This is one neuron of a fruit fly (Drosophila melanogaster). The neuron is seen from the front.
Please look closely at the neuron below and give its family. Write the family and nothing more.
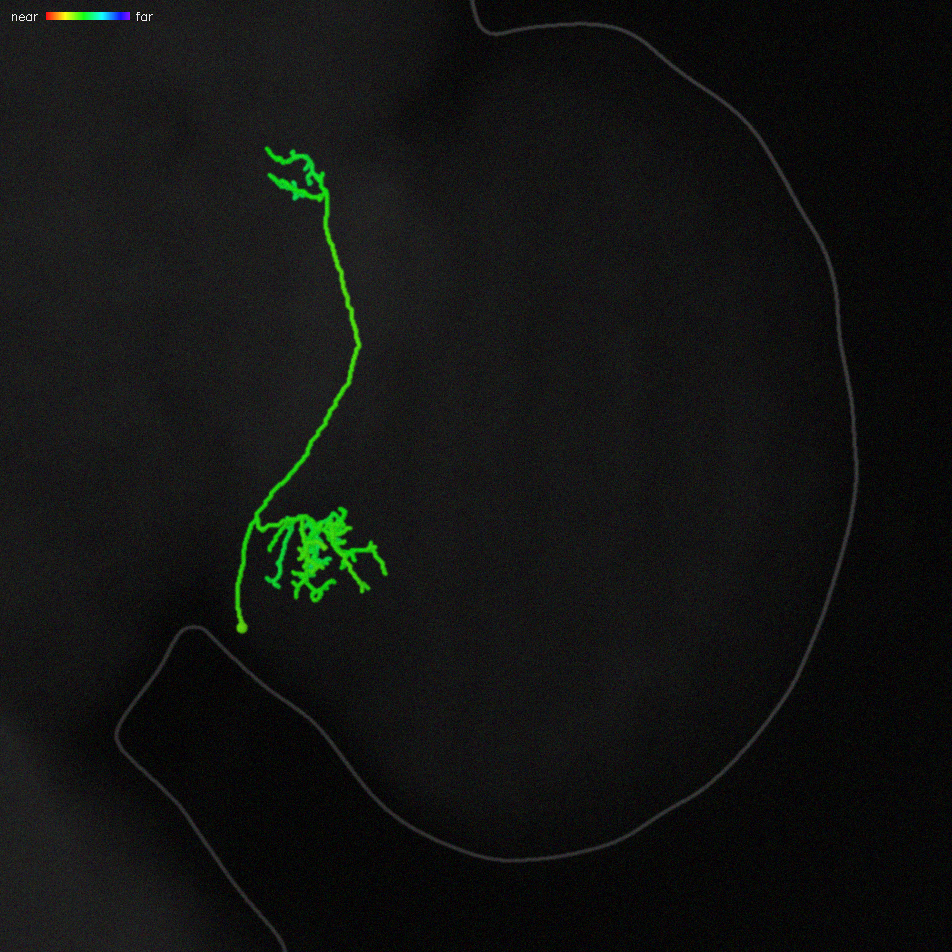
LoVP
